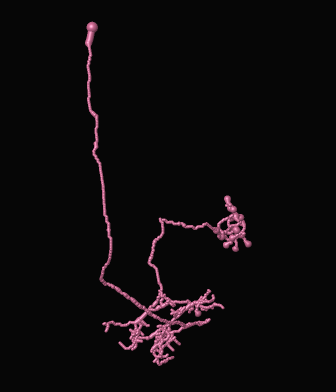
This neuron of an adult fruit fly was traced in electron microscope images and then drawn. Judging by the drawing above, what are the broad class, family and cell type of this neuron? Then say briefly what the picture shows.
This is a central-brain intrinsic neuron. Its family is called class CX. Its cell type is FR2. Its cell body lies at the upper left of the picture. The picture shows dozens of branch ends.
